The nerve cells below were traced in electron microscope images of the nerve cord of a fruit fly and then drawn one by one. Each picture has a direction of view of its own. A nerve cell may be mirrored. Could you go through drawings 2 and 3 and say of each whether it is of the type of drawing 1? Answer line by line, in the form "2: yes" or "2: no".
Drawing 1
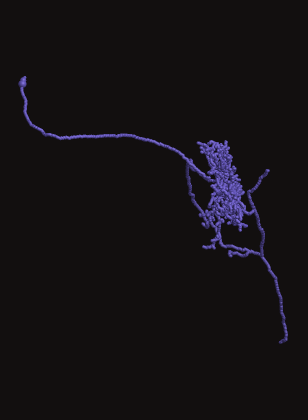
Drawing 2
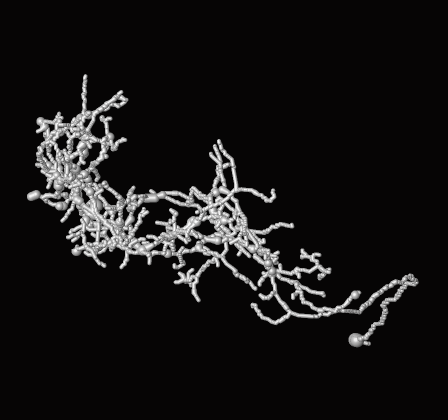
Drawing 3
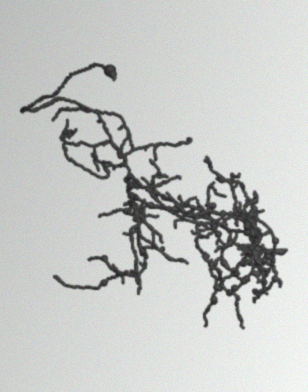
2: no
3: no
